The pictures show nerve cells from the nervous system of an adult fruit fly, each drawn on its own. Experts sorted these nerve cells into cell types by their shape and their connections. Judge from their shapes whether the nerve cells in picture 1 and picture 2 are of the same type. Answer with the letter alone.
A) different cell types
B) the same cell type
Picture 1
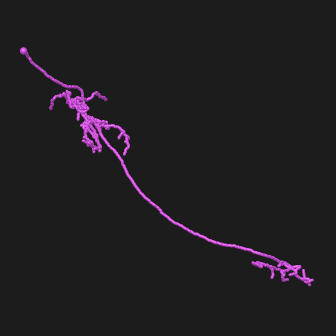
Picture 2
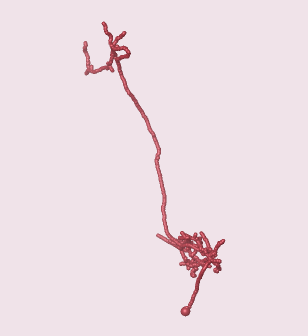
A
